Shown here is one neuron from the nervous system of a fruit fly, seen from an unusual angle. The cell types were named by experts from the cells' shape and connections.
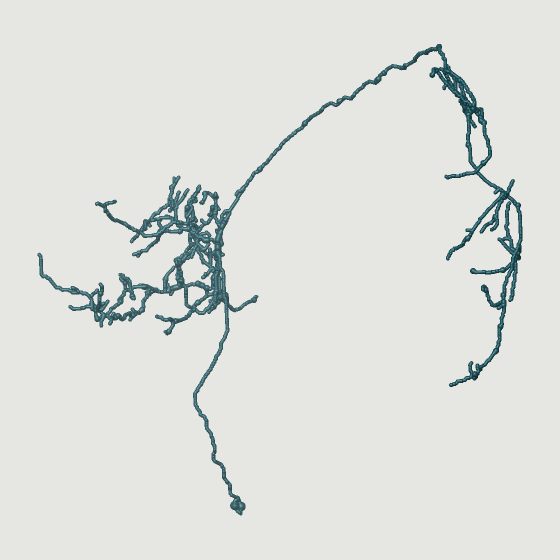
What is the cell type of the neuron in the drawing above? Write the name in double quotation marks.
"VP1m+VP2_lvPN1"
